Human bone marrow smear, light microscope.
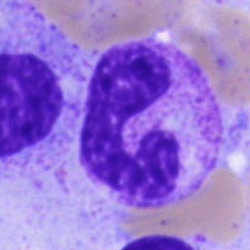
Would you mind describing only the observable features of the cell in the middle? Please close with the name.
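Notice how the nucleus forms a thick curved band, bent into a C shape that opens to the right. Its chromatin is dark and coarsely clumped, with small paler gaps. Pale lilac-pink cytoplasm fills the hollow inside the bend, and fine pinkish-purple granules are scattered throughout it. So this is a band neutrophil.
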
